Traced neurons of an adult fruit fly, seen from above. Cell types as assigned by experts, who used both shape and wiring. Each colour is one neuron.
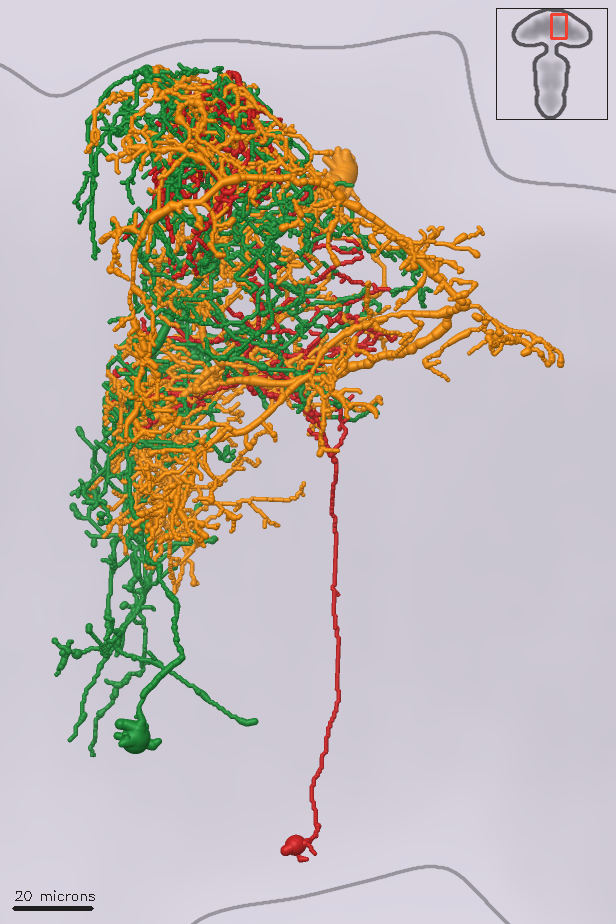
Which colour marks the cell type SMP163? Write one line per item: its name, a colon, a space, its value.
colour: orange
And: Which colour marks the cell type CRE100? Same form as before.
colour: green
